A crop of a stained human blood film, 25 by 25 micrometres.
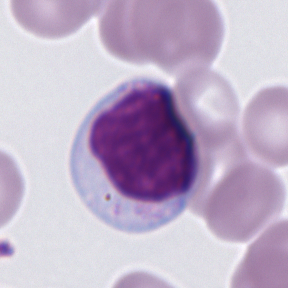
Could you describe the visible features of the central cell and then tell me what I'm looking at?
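The cell has a smooth, oval outline. Its cytoplasm forms the widest rim below and to the left of the nucleus. A few fine reddish-purple granules lie in the cytoplasm below the nucleus, and a single tiny dark dot lies in the cytoplasm at the lower left. The cell is a large granular lymphocyte.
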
